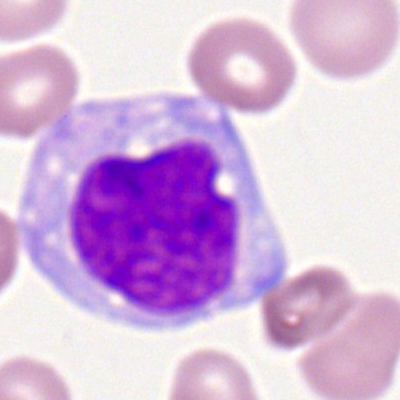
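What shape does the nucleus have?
A single mass, not split into separate lobes, with a notch cut into its upper right side.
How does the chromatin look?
Loosely clumped with paler streaks, not dense and uniformly dark.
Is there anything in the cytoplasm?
Several small clear vacuoles, scattered.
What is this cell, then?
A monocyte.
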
